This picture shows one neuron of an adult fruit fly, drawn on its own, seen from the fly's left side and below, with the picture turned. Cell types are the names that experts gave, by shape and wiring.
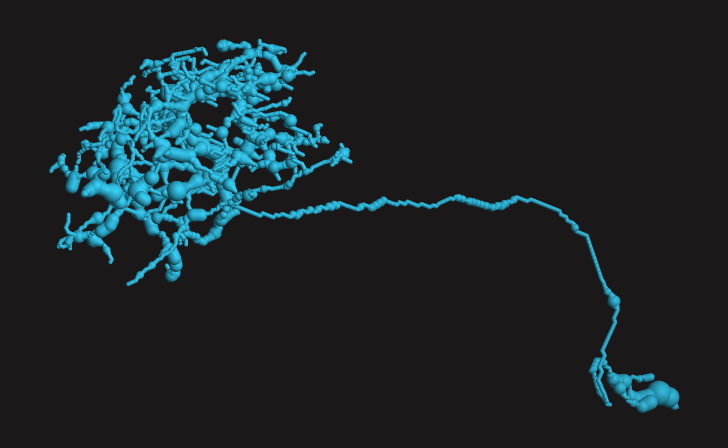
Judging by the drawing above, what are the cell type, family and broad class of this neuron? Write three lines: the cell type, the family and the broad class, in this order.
AVLP422
hemilineage VLPl4_anterior
central-brain intrinsic neuron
